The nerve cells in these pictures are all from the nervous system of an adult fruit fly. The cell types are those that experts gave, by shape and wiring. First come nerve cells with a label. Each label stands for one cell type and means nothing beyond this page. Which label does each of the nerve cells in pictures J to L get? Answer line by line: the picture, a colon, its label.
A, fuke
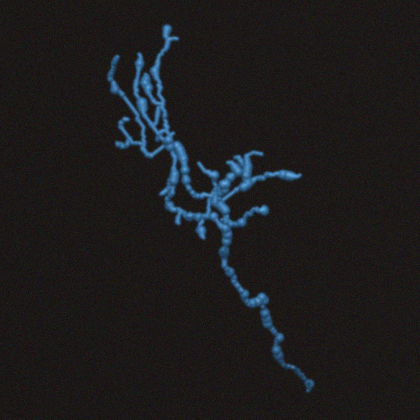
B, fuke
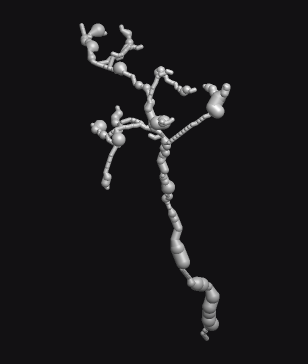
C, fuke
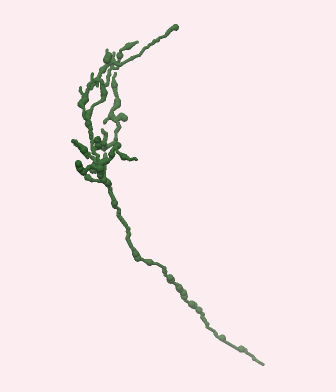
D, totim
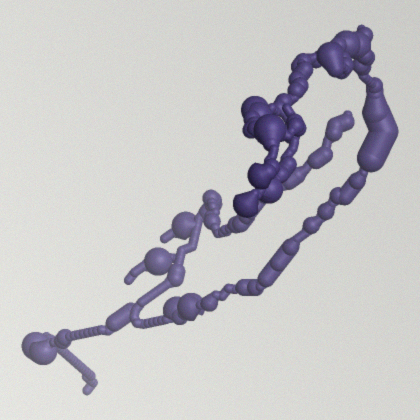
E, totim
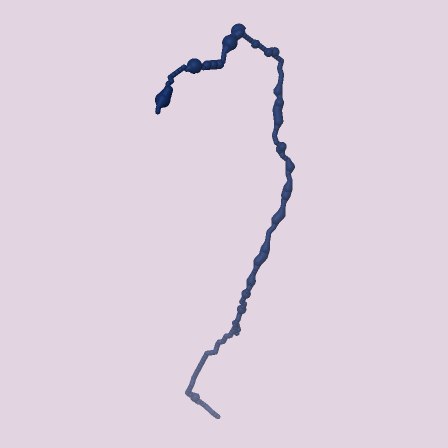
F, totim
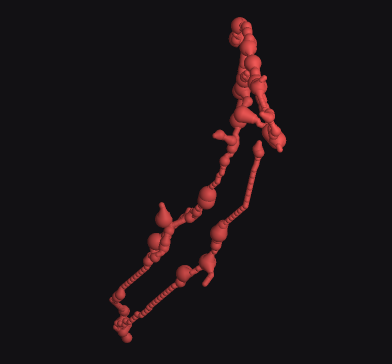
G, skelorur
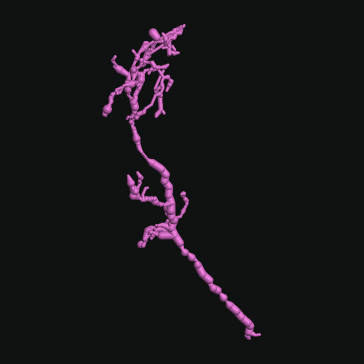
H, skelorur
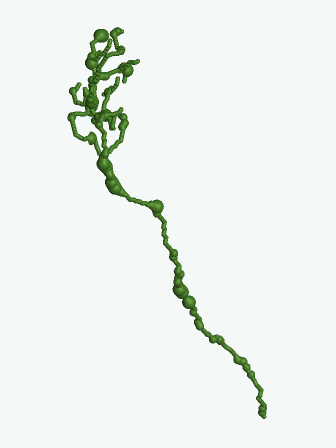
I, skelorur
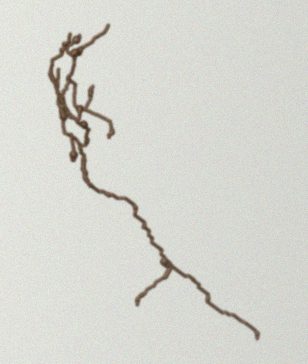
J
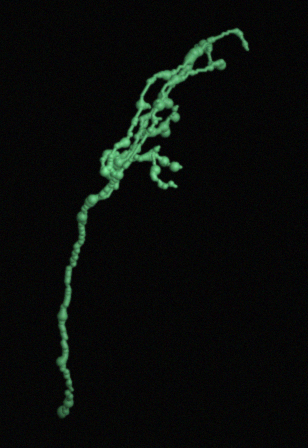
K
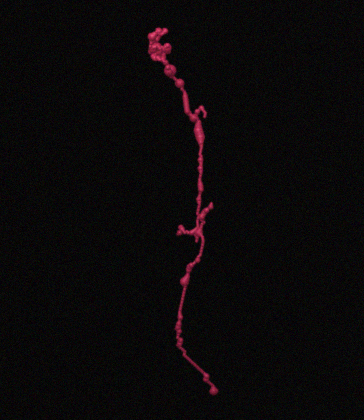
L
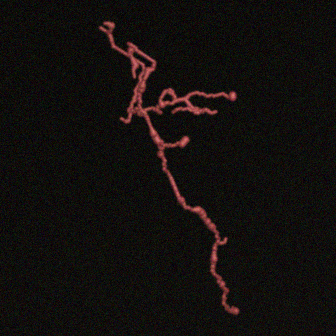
J: fuke
K: totim
L: fuke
